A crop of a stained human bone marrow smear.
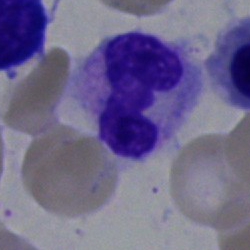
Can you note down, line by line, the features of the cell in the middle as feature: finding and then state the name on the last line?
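Outline: roughly round
Chromatin: dark purple, coarsely clumped
Cytoplasm: pale lilac-pink
Granules: fine, pinkish-purple, scattered, most visible on the left
Name: segmented neutrophil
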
